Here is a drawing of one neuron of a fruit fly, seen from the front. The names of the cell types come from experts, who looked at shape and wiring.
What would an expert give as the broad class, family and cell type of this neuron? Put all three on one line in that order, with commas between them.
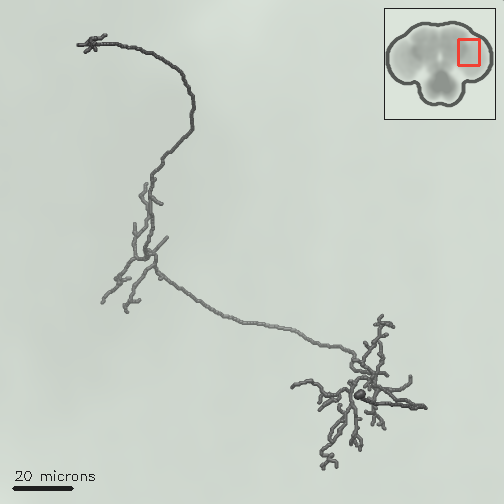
visual projection neuron, MeTu, MeTu4c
